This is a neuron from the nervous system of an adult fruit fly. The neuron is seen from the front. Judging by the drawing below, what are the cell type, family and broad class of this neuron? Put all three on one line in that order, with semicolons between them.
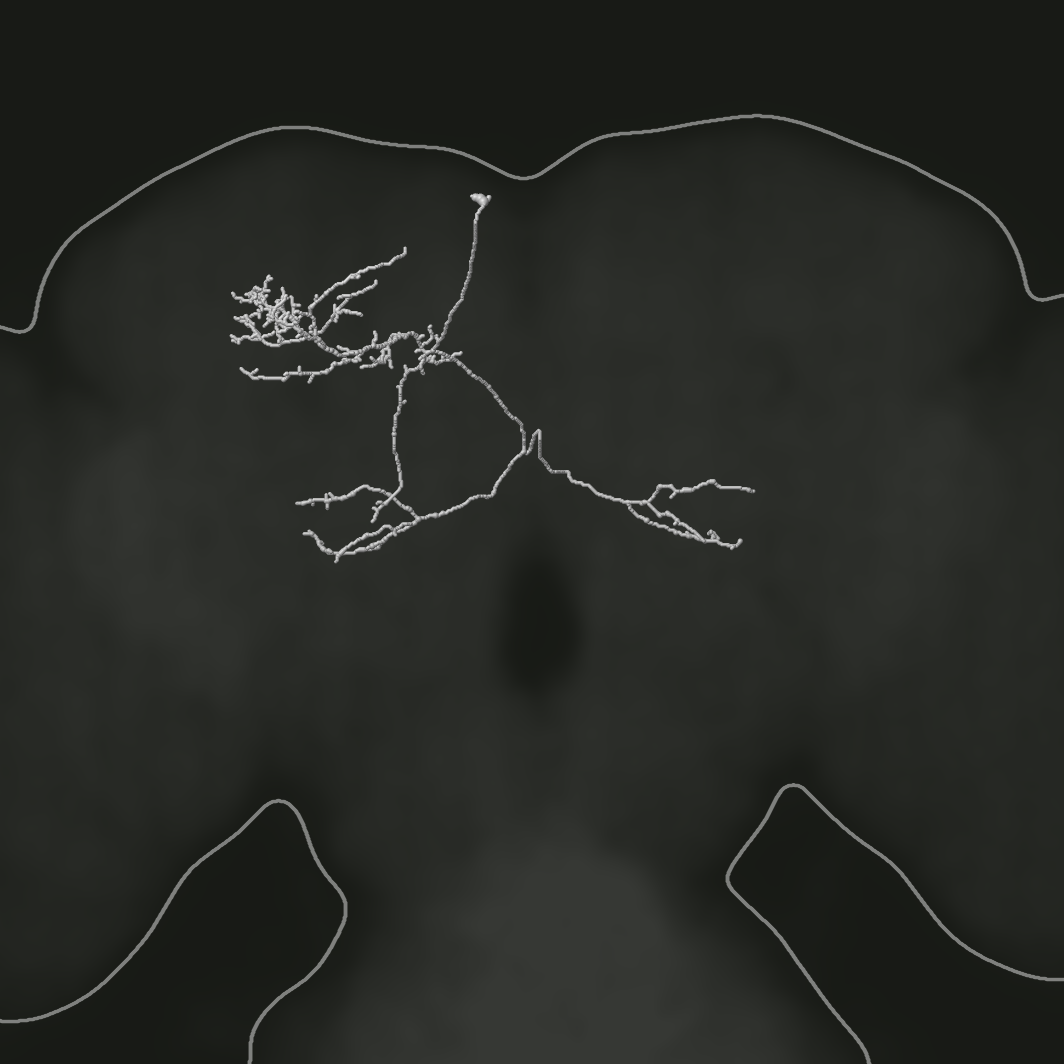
SIP020_a; hemilineage SMPad2; central-brain intrinsic neuron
